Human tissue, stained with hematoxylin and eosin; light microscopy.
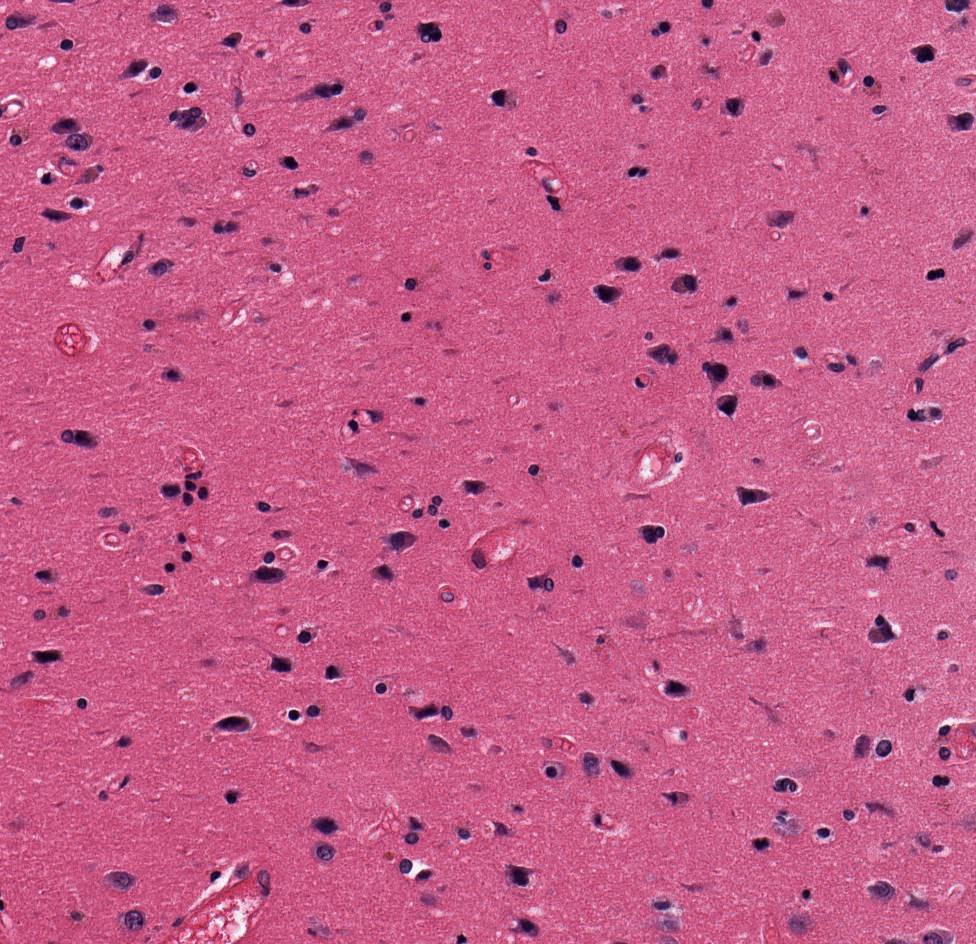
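Cerebral cortex, haematoxylin and eosin: a continuous, evenly pink, finely fibrillary background with cells scattered singly and fairly evenly, not in sheets or clusters, and no glands, tubules or epithelium. Most nuclei are small, round and dark with little visible cytoplasm; a number of somewhat larger cells show dark, angular or triangular outlines.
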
